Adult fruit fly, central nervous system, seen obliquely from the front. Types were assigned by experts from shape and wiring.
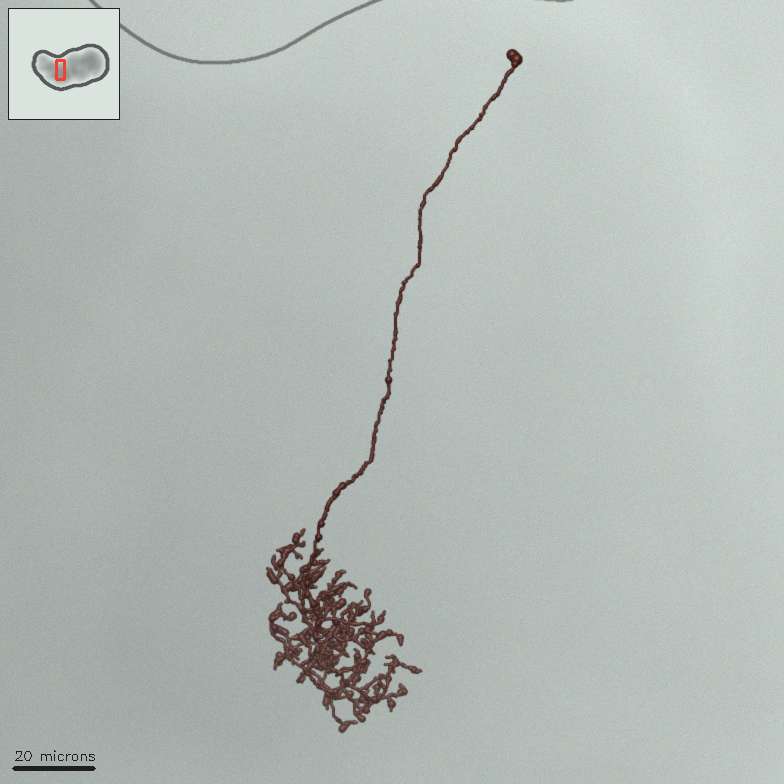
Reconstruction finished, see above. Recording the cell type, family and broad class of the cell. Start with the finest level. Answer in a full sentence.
Type Pm2a of the Pm family, an optic-lobe intrinsic neuron.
